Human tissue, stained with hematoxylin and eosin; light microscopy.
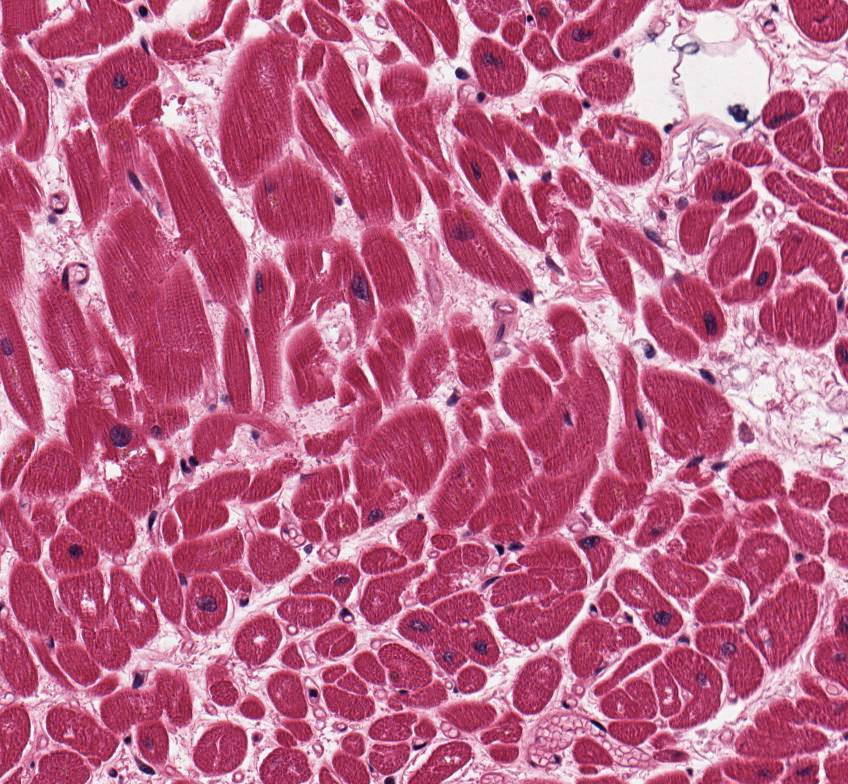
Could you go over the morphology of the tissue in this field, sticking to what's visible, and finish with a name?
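Upper left: fibres cut lengthwise; lower half: most cut across or obliquely. Lengthwise fibres, upper left: fine transverse striations. Some lengthwise fibres, upper left and centre: branching. Some cross-cut fibres, lower half: small pale clear zone beside the central nucleus. Left ventricle of the heart.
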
